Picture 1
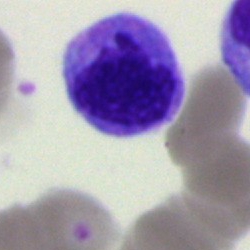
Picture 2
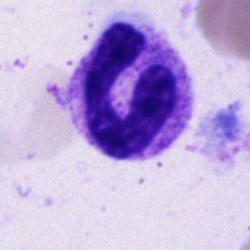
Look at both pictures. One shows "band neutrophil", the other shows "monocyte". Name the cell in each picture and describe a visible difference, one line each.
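Picture 1 shows a monocyte: No granules are seen in the cytoplasm.
Picture 2 shows a band neutrophil: The cytoplasm is sprinkled with fine pink-purple granules.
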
